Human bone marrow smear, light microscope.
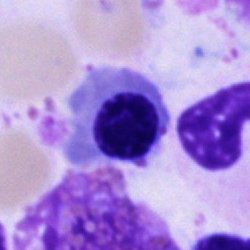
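Erythroblast. Note the dense, dark purple, coarsely clumped chromatin, with no nucleoli visible in the nucleus. The cytoplasm, free of visible granules, is widest on the left side of the nucleus.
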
